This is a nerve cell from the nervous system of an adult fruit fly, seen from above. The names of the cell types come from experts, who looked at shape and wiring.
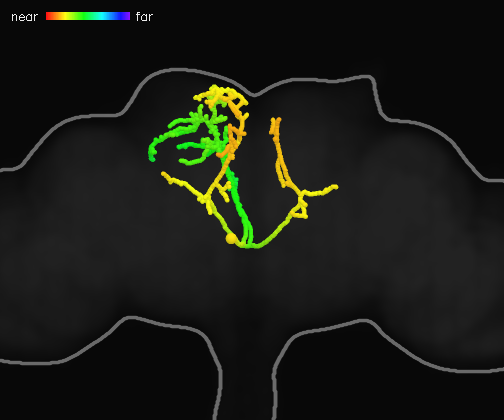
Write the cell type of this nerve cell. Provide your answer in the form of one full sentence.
To the cell type CB1866 belongs this nerve cell.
